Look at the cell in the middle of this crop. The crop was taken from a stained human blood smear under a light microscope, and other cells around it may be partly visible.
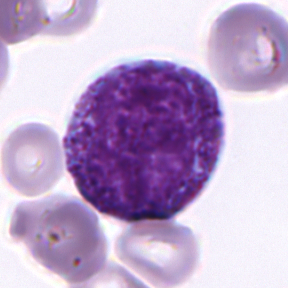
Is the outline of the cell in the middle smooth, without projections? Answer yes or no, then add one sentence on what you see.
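Yes. The cell surface shows no projections or blebs.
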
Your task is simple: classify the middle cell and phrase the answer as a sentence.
At the crop's centre, the cell is a myelocyte.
